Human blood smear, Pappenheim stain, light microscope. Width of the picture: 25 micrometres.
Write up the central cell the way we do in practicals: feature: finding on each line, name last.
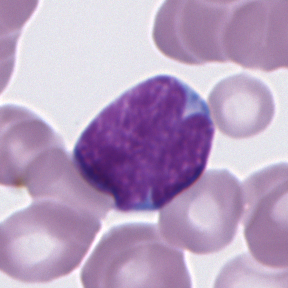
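Nucleus: about 11 micrometres across
Nuclear notch: deep, at the upper right edge
Chromatin: finely stippled, no coarse dark clumps
Nuclear fraction: about 90% of the cell's area
Cytoplasm: little visible, pale blue
Outline: smooth, no projections
Identification: myeloblast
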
